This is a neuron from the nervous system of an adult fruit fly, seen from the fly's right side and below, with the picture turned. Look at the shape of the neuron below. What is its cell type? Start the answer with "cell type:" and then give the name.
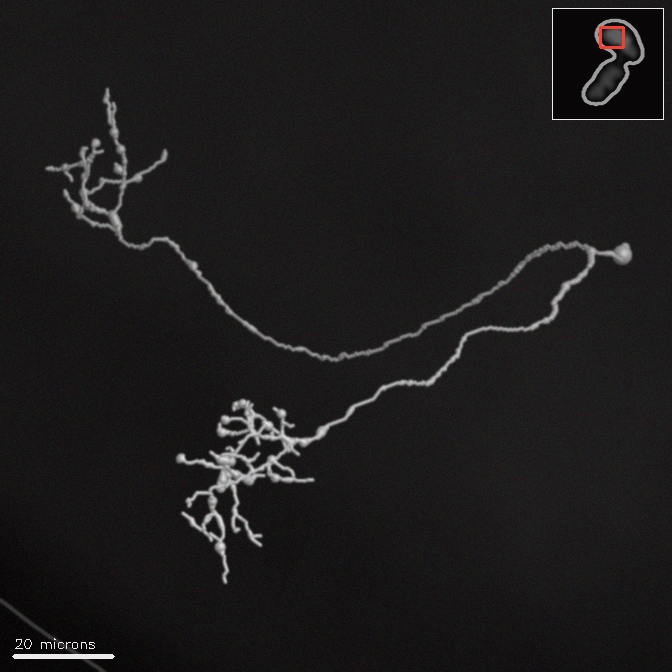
cell type: MeVP1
